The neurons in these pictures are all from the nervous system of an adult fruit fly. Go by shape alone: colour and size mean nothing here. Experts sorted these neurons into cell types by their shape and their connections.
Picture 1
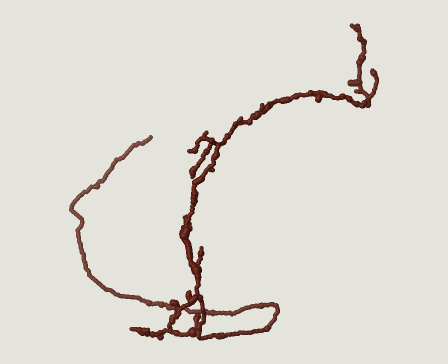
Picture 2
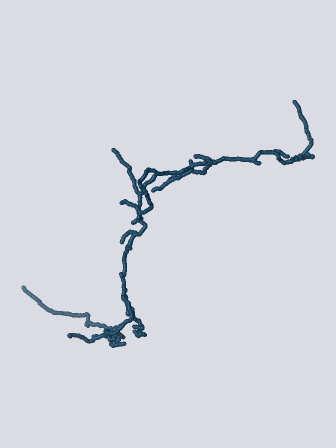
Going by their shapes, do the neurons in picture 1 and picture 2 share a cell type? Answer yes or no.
yes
